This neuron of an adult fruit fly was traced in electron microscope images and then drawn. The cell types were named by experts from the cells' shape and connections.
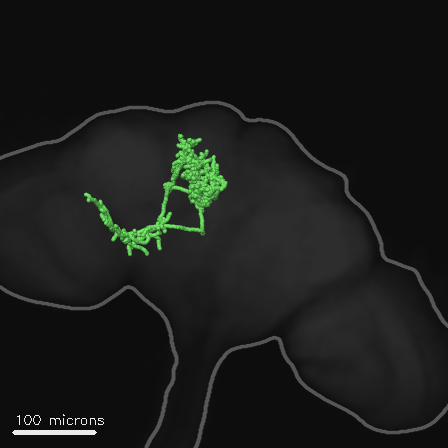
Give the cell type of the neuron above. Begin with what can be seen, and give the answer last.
It is in the brain and does not reach the nerve cord. By the scale bar it is about 170 microns wide in this view. This is a central-brain intrinsic neuron. The cell type is M_lv2PN9t49_a.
